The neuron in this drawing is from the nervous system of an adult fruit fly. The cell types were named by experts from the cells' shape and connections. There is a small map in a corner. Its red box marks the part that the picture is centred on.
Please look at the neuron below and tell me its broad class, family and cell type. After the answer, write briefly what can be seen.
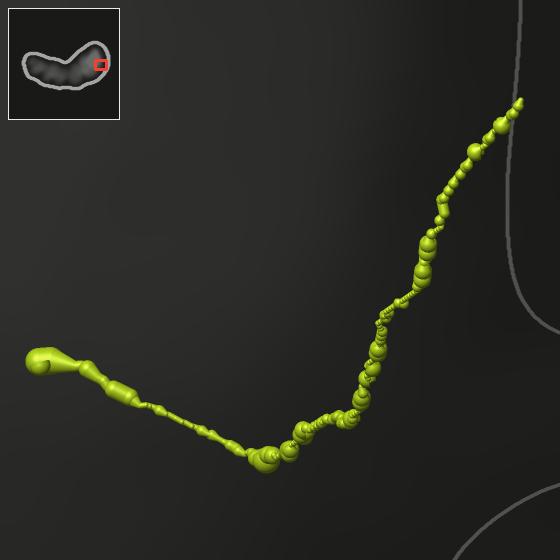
This is a photoreceptor or other optic-lobe sensory neuron. Its family is called class visual. It is of cell type R7p. It has a dozen or fewer branch ends. As drawn here it is wider than it is tall.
